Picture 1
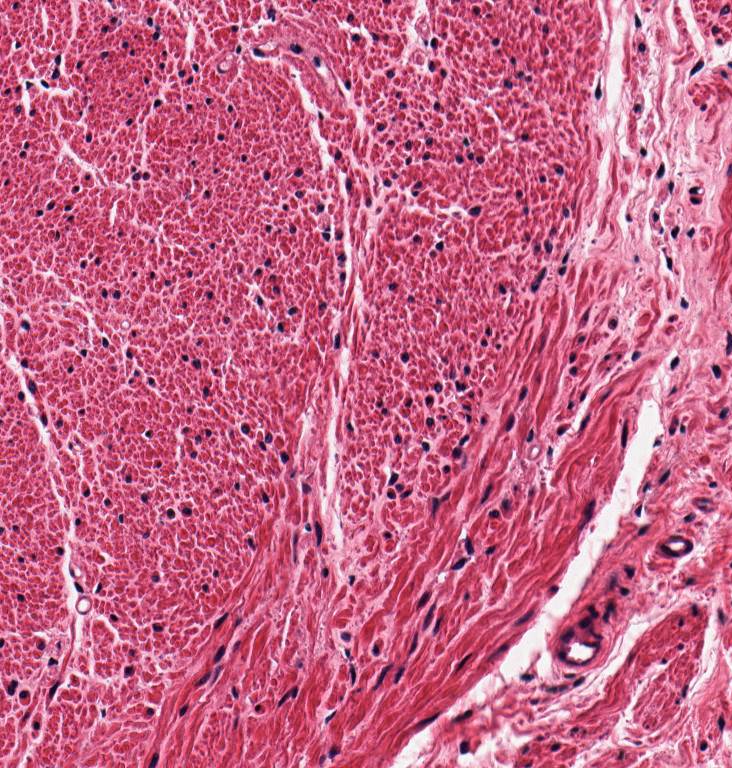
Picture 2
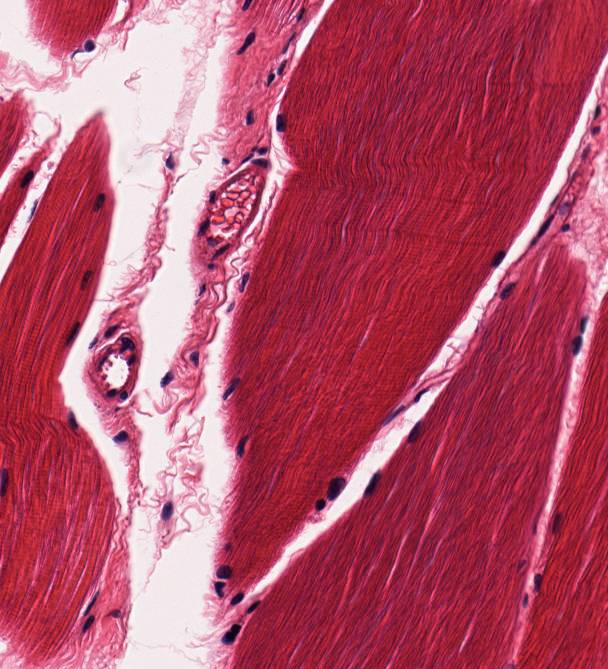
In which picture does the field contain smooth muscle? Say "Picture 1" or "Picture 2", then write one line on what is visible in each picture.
Picture 1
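What picture 1 shows: The lengthwise-cut cells are smooth muscle cells with elongated, spindle-shaped dark nuclei.
What picture 2 shows: The muscle fibres show fine transverse cross-striations.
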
